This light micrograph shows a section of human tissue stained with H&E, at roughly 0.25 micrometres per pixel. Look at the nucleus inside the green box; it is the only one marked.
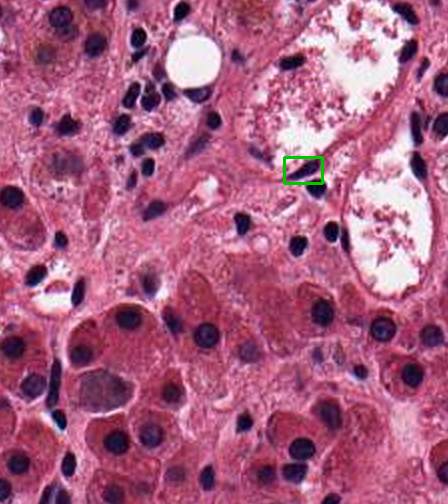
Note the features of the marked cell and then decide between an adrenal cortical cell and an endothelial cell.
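The nucleus is elongated and flattened, with a slight curve, and stains dark and evenly throughout. The long axis of the nucleus follows the curve of that wall. Cytoplasm is scant, visible only as a thin pink strand drawn out along the wall, with no distinct cell outline. Type of cell: endothelial cell.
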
